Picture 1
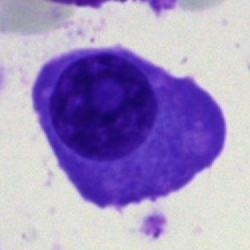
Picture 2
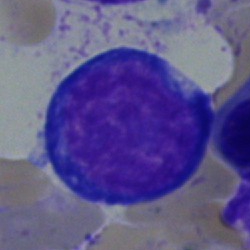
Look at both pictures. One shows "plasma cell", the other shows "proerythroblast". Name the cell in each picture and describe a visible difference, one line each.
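The cell in picture 1 is a plasma cell. The cytoplasm is abundant and stains a deep blue-purple.
The cell in picture 2 is a proerythroblast. The cytoplasm forms only a thin rim around the nucleus.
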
